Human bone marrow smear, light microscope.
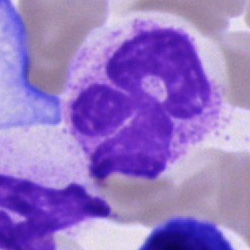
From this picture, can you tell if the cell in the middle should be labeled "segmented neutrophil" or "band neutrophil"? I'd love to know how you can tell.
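This is a segmented neutrophil rather than a band neutrophil. Its outline is roughly round. Chromatin is dark purple and densely clumped. Pale pinkish-lilac cytoplasm contains scattered fine lilac granules.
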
